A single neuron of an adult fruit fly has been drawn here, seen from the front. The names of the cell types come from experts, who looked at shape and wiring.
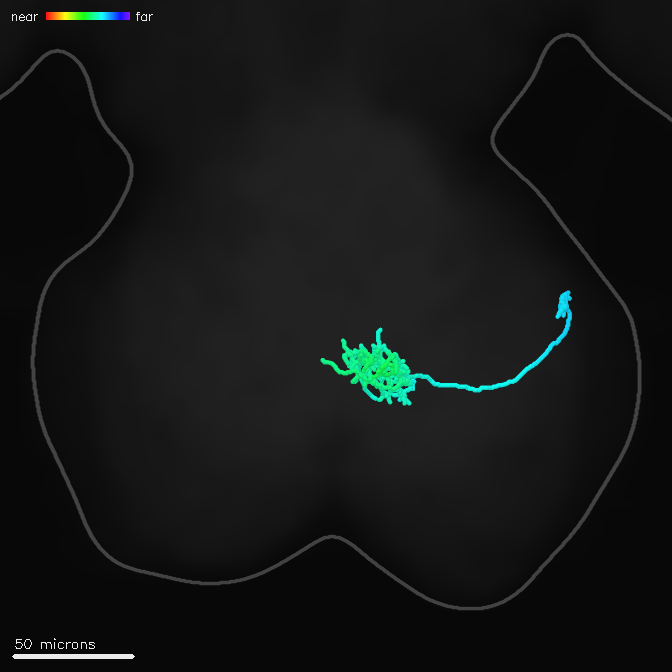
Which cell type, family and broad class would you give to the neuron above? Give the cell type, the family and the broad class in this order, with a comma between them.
IN09A017, hemilineage 09A, nerve-cord intrinsic neuron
